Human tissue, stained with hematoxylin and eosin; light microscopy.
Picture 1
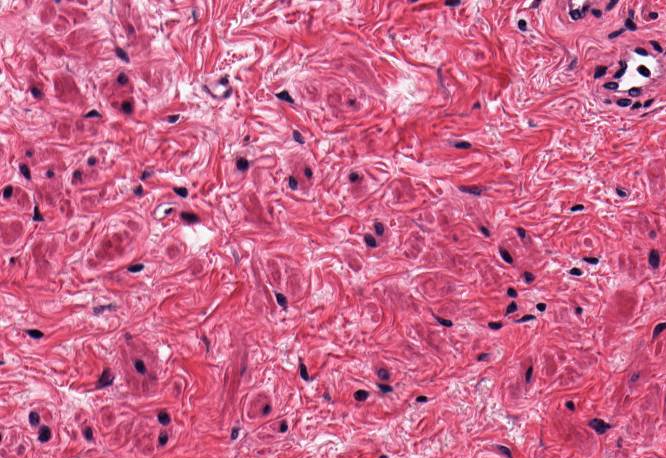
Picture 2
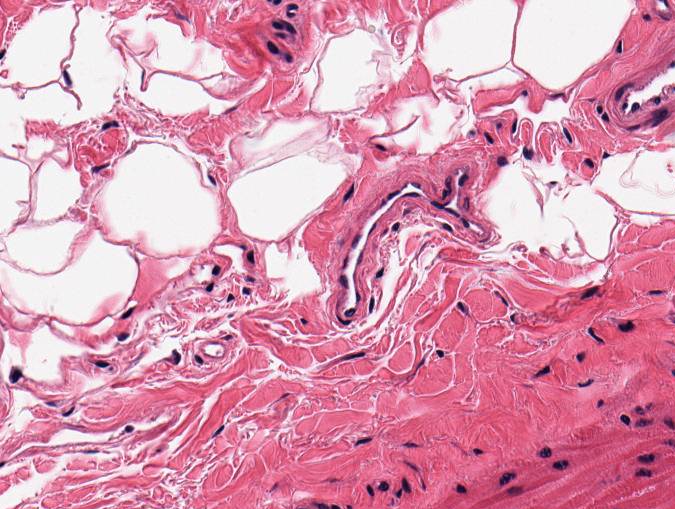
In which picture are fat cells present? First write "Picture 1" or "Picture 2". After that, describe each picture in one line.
Picture 2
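In picture 1: No epithelium or fat cells are present anywhere in the field.
In picture 2: Large clear polygonal fat cells fill the upper half and the left side of the field.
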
